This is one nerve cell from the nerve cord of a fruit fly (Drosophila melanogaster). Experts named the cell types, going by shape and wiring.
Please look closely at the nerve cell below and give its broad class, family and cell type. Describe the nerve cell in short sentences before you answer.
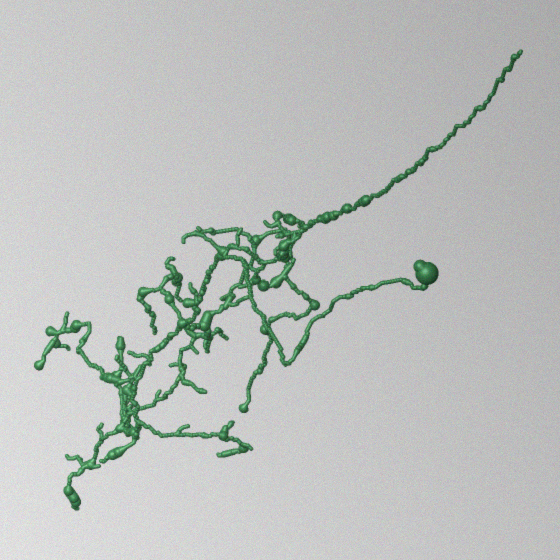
Dozens of branch ends can be seen. In this view it is about as wide as it is tall. Its broad class is ascending neuron. The family is hemilineage 16B. The cell type is AN16B112.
